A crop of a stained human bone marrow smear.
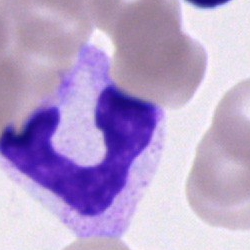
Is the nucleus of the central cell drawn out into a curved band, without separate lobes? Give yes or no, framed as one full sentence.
Yes, there is a nucleus drawn out into a curved band, lacking separate lobes.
